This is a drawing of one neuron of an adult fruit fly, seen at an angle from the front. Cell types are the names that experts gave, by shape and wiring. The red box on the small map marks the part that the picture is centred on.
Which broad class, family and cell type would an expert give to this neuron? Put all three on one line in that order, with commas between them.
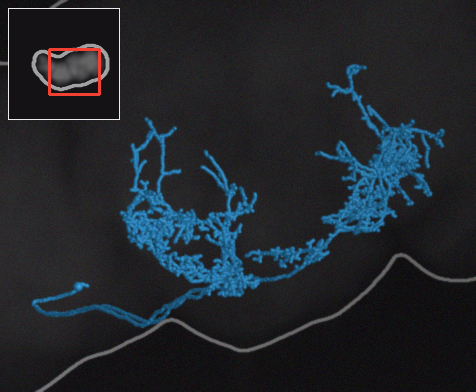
ascending neuron, hemilineage 01A, AN01A055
